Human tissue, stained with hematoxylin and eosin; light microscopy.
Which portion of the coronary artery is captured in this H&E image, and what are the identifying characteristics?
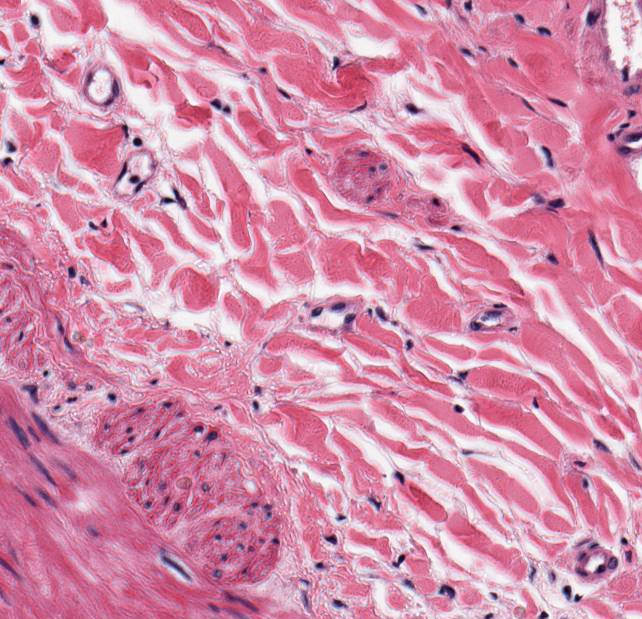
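Answer: tunica adventitia. Cells between the bundles sparse; nuclei small, dark, spindle-shaped.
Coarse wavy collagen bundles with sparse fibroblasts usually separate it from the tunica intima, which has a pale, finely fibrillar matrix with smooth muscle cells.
A denser pink band with elongated dark nuclei occupies the lower left corner. No epithelium anywhere; no fat cells.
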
